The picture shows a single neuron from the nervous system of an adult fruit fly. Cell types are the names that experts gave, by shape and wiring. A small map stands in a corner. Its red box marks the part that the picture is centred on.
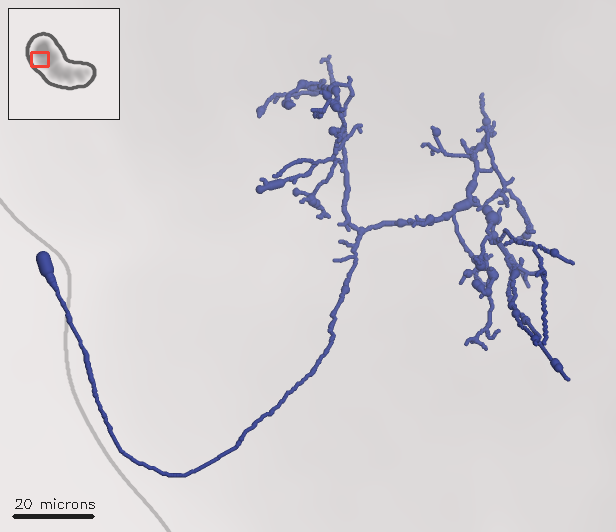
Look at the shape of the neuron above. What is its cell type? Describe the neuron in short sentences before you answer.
Its cell body lies on the left of the picture. By the scale bar it is about 140 microns wide in this view. Dozens of branch ends can be seen. It is a central-brain intrinsic neuron. Its cell type is AMMC018.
